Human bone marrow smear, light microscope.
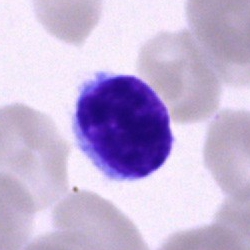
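Lymphocyte in a stained bone marrow smear. Chromatin dense, dark purple, coarse and clumped. Cytoplasm pale blue, only a very thin rim around the nucleus. Upper left edge of the cell slightly ragged and fuzzy.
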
